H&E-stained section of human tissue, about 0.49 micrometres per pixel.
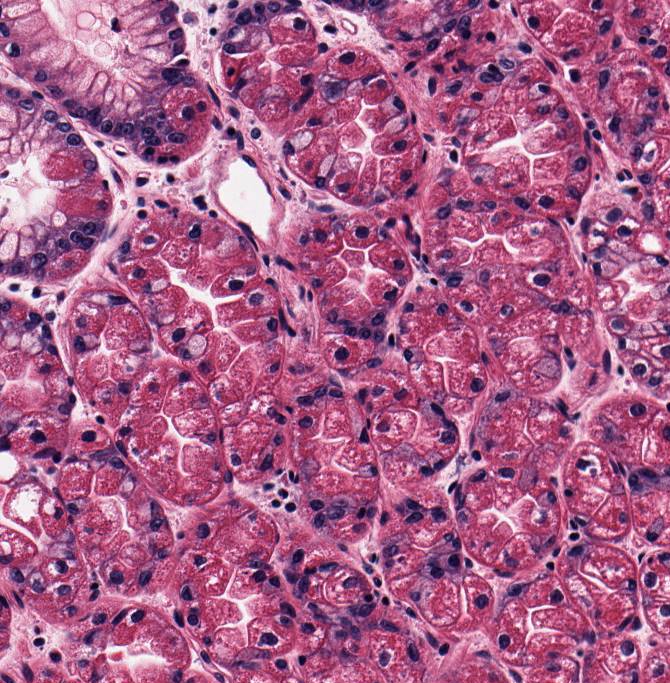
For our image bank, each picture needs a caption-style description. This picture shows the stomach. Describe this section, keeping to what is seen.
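Thin pale pink stroma holding dark spindle and round nuclei separates closely set round to oval gland cross-sections filling most of the field. The gland cells show abundant pink-red granular cytoplasm. At upper left, tall columnar cells with pale foamy apical cytoplasm and basal nuclei line glands.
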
